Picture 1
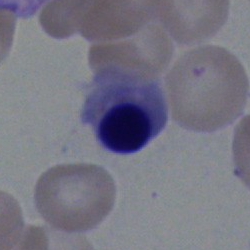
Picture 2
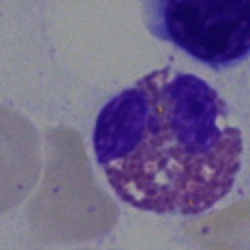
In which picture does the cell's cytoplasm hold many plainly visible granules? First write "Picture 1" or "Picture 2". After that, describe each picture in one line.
Picture 2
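What picture 1 shows: The cytoplasm shows no granules.
What picture 2 shows: The cytoplasm is packed with coarse purplish granules.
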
